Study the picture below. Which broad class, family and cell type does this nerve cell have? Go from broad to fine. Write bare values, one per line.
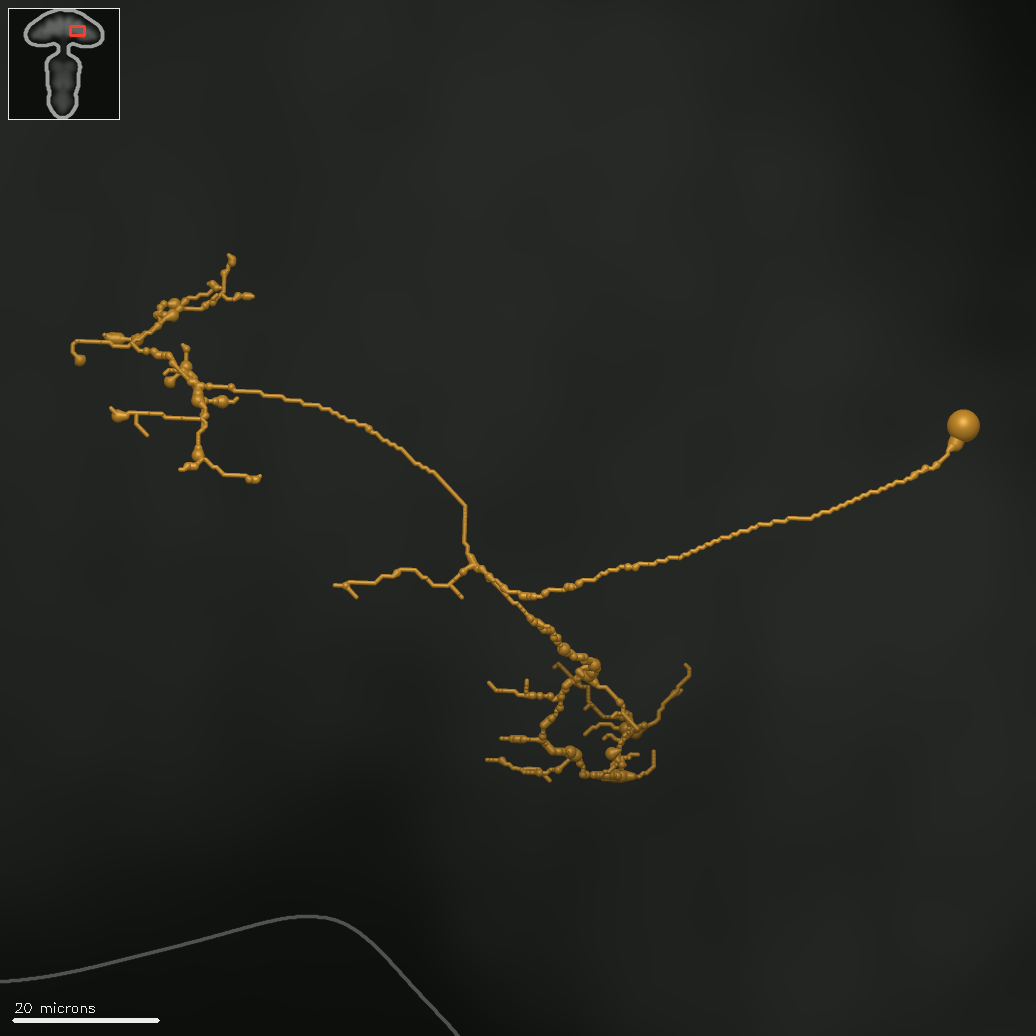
central-brain intrinsic neuron
hemilineage SLPpl1
SLP267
